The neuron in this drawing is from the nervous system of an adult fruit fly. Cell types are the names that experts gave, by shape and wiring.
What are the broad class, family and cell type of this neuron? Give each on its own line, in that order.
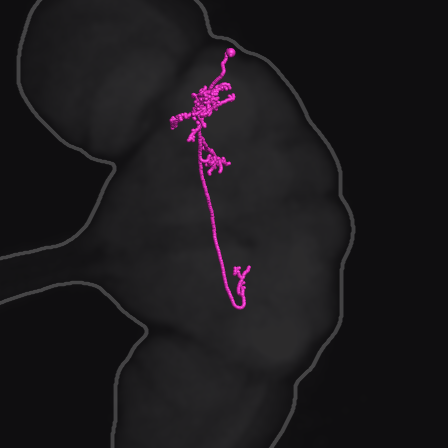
central-brain intrinsic neuron
hemilineage VLPl&d1_lateral
AVLP274_b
